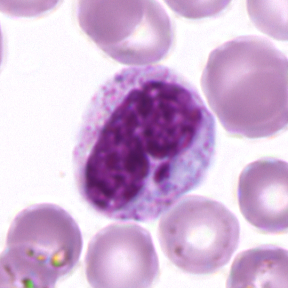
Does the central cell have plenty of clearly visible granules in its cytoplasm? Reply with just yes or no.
Yes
